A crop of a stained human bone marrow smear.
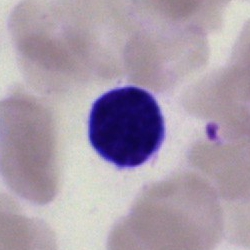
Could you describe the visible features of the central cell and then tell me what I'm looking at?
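Almost no cytoplasm can be seen surrounding the nucleus. Dense chromatin, staining dark blue-purple, runs throughout the nucleus. No granules appear within or over the cell, and its surface carries neither projections nor blebs. The cell is a lymphocyte.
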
